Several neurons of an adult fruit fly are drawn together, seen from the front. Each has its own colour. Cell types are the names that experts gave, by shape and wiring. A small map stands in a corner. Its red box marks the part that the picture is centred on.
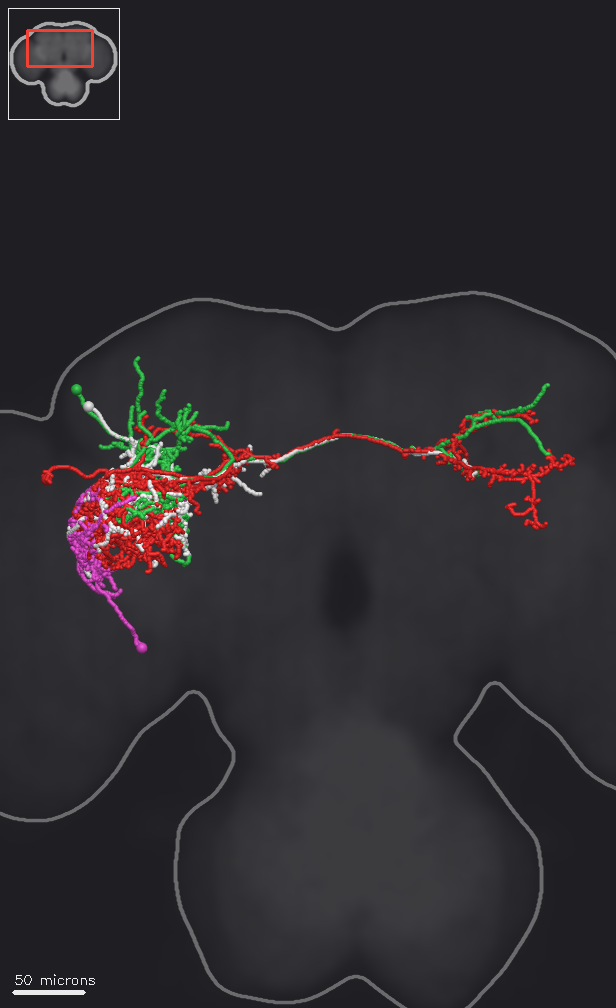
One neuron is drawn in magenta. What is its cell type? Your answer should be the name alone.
AVLP333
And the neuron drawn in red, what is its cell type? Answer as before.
AVLP434_b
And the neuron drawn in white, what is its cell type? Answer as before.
AVLP064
